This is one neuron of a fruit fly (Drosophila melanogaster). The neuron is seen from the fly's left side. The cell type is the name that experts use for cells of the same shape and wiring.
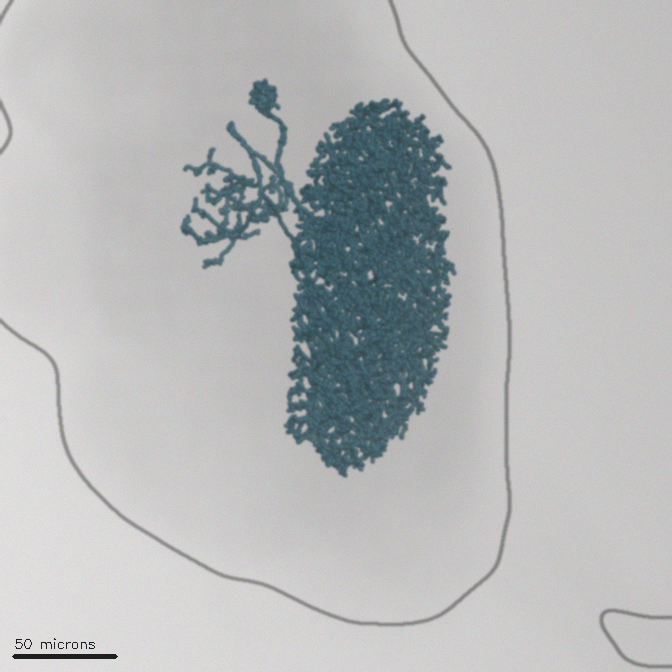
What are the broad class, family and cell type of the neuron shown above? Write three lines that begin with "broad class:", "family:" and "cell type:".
broad class: visual projection neuron
family: LT
cell type: LT11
